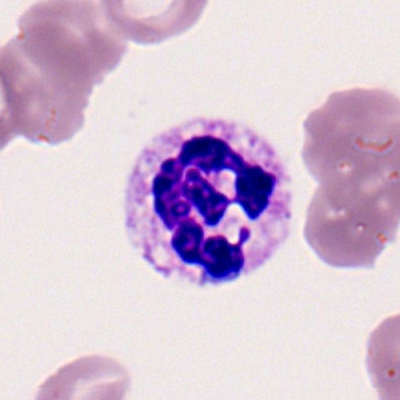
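Segmented neutrophil, the central cell, with a round outline. Its nucleus is divided into several lobes. The cytoplasm is a pale pinkish-lilac colour and contains fine, faint pinkish granules.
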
